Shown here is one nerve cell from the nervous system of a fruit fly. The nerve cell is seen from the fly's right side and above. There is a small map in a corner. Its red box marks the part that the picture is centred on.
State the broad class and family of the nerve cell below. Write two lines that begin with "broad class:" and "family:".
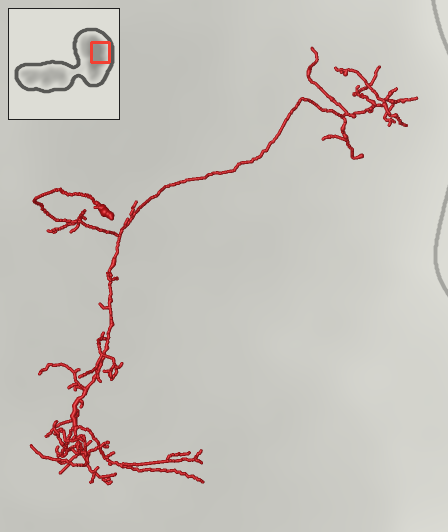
broad class: central-brain intrinsic neuron
family: hemilineage SLPad1_posterior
